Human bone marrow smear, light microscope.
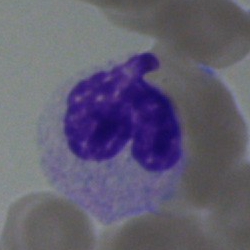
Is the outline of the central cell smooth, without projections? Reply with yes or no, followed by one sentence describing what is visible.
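Yes. The cell outline is roughly round and smooth.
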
